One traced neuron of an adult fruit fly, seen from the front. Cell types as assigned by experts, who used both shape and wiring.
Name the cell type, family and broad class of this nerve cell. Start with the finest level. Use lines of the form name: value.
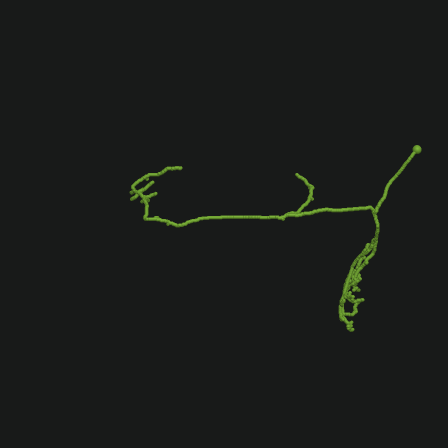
cell type: LT81
family: hemilineage VPNp1_lateral
broad class: visual projection neuron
